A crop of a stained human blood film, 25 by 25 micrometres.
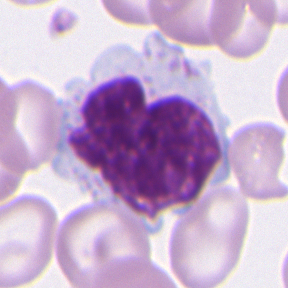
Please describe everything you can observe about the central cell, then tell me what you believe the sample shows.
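Hmm, the outline here is ragged, with many small bumps and projections. There's a deep notch in the upper edge of the nucleus. The cytoplasm is very pale greyish-blue, and above the nucleus I can see fine lilac specks scattered through it. So this is a large granular lymphocyte.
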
